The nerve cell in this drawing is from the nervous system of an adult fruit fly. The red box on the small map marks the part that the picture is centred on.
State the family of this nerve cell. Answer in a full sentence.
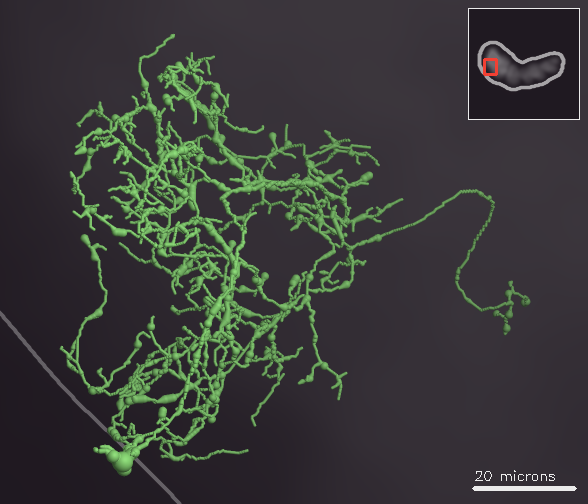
The family is hemilineage ALv2.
